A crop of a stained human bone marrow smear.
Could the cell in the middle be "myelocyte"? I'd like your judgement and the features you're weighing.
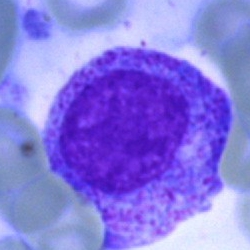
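The cell has a roughly round outline, with a small bulge at its lower right edge. Its chromatin appears finely mottled rather than coarsely clumped. The cytoplasm has a blue-lilac background colour, and a paler zone of cytoplasm lies against the right side of the nucleus. Pale red cells surround it, one of them pressing against its lower left edge.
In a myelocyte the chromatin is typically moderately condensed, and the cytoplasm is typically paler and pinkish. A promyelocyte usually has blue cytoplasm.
The fine mottling and the blue tone of the cytoplasm here therefore count against myelocyte and for promyelocyte. The outline, the paler zone and the neighbouring red cells favour neither name. The cell is a promyelocyte, not a myelocyte.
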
